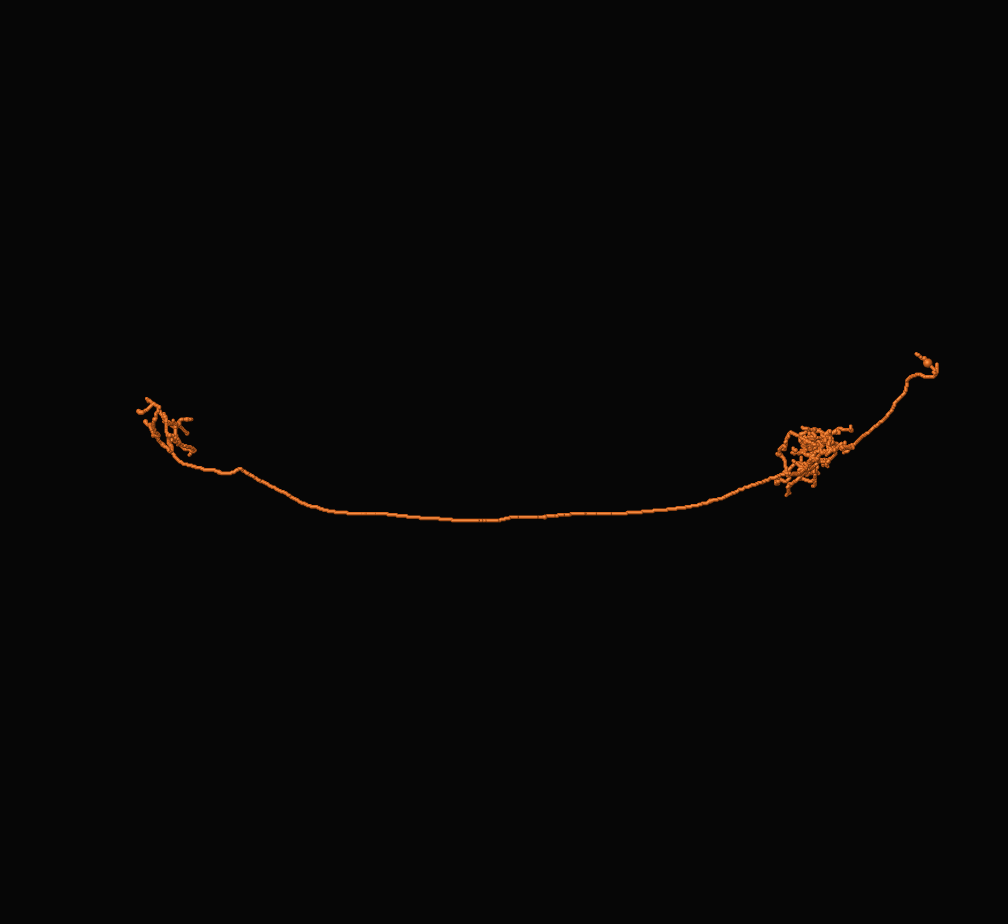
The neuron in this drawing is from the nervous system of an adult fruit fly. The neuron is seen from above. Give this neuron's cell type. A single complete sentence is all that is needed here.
The neuron is a member of cell type AVLP277.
